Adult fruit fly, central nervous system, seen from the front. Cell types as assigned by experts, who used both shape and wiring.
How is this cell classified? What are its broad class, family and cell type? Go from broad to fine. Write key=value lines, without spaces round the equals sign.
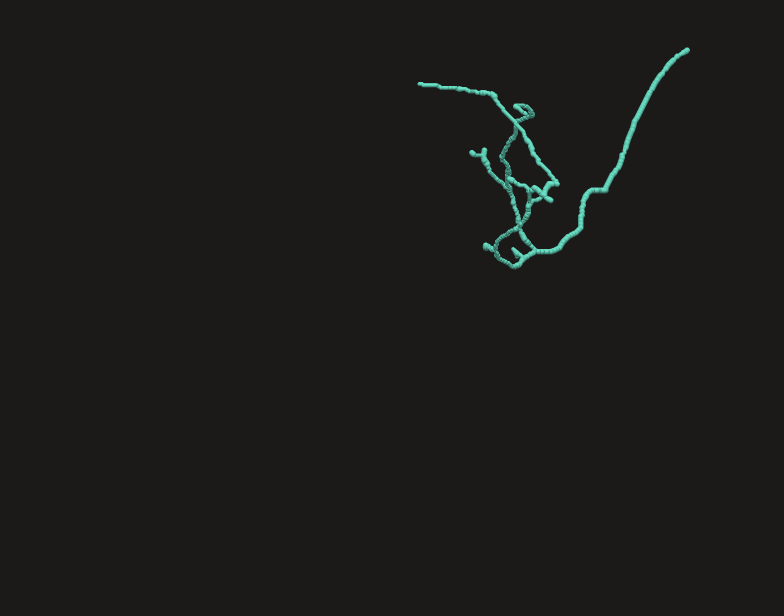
broad_class=sensory neuron entering the nerve cord
family=class mechanosensory proprioceptive
cell_type=SNpp35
